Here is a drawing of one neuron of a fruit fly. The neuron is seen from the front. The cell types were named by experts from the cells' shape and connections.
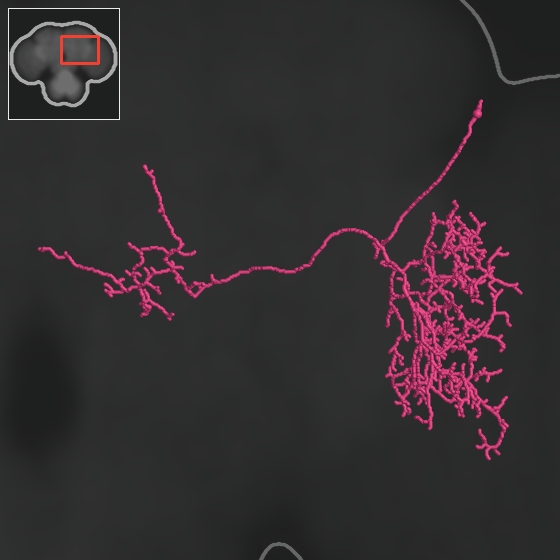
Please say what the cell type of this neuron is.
LT64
